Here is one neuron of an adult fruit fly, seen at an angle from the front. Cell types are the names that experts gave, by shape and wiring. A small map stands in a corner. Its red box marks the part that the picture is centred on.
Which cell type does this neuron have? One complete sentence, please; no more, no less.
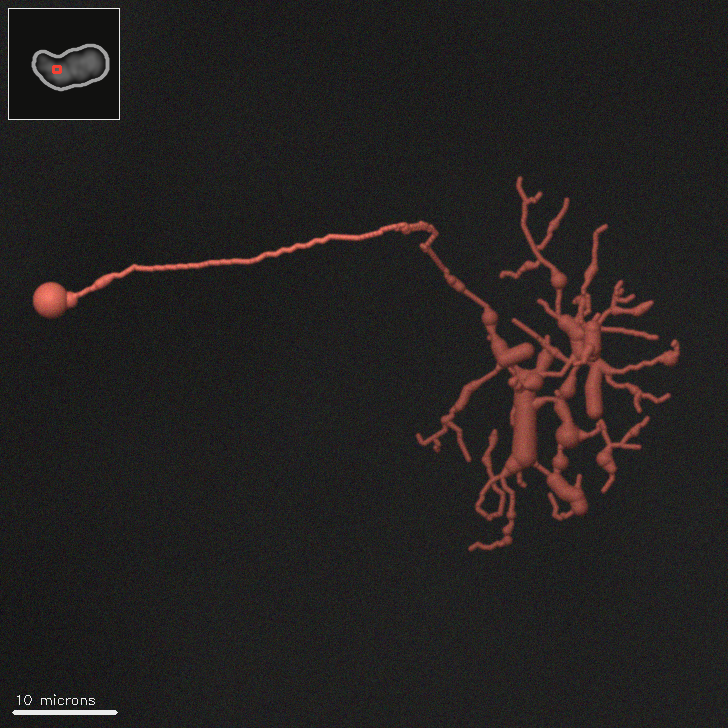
In the scheme of cell types, this neuron is Dm8b.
